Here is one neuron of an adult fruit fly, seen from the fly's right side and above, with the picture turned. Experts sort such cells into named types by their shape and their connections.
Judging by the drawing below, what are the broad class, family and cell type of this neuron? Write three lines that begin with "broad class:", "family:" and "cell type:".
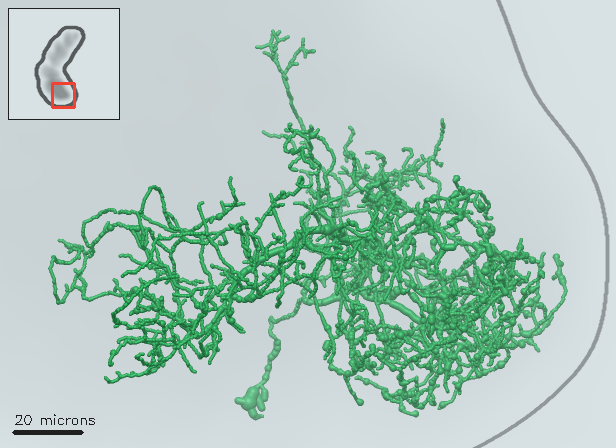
broad class: central-brain intrinsic neuron
family: LHCENT
cell type: LHCENT10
